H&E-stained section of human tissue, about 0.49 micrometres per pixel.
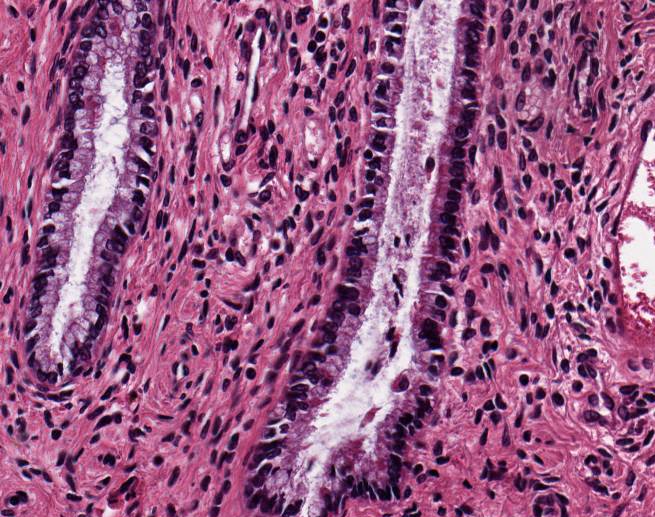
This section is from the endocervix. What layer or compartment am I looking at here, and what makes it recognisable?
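This is endocervical mucosa, with two long glands running roughly top to bottom, left and centre. A single layer of tall columnar cells lines each gland.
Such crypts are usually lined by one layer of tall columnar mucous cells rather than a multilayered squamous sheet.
Between them, a stroma crowded with dark spindle-shaped nuclei runs mostly parallel to the glands.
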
